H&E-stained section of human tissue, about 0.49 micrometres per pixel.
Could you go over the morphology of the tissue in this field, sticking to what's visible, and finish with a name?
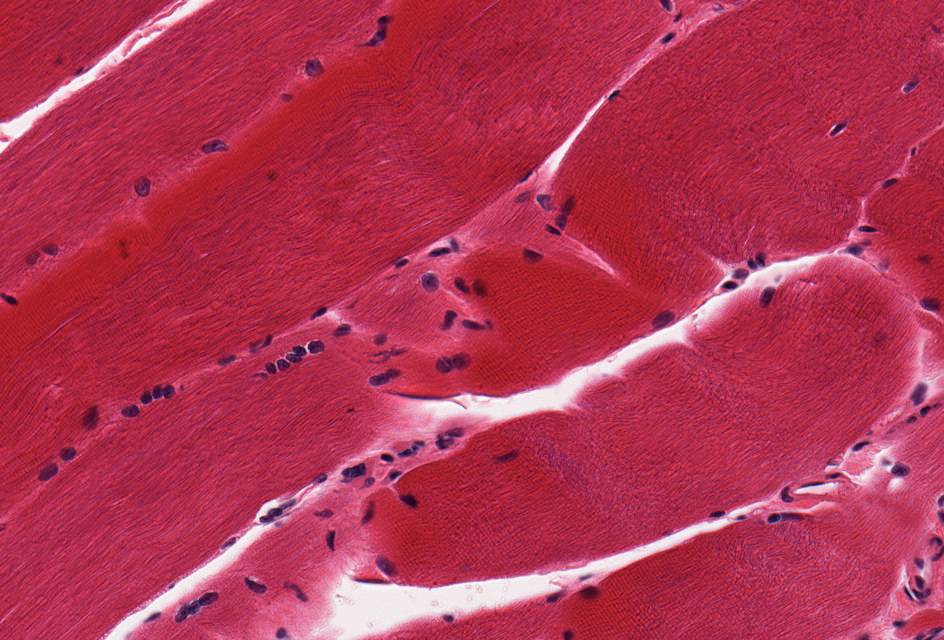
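The nuclei here are small, dark purple and oval, sitting at the edges of the fibres rather than in their centres. Fine parallel striations run within the fibre cytoplasm, and the fibres cross the field unbranched. Thin strands of pale pink connective tissue with scattered dark nuclei separate neighbouring fibres. It's skeletal muscle.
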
